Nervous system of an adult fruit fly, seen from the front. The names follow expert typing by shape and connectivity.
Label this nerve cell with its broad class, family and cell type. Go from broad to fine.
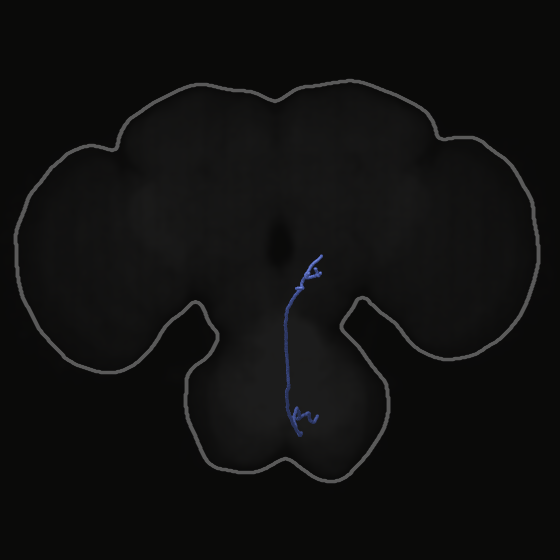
sensory neuron ascending to the brain; class gustatory; LgAG8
